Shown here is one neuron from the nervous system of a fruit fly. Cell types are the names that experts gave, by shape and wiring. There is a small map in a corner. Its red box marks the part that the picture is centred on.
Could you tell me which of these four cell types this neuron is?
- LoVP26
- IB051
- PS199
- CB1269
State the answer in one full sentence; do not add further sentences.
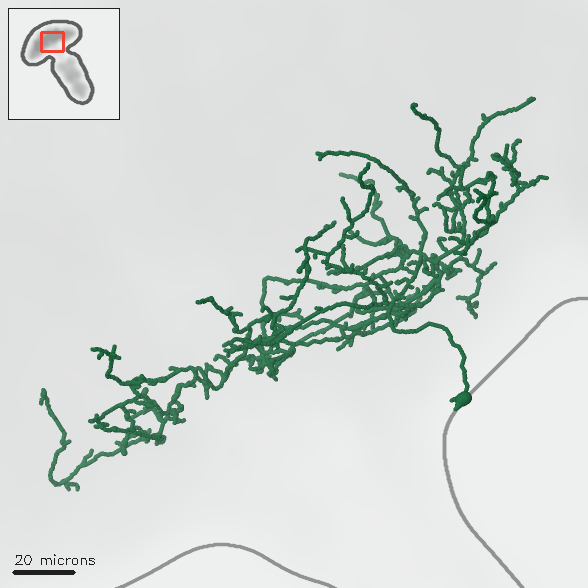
It is as IB051 that this neuron is typed.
